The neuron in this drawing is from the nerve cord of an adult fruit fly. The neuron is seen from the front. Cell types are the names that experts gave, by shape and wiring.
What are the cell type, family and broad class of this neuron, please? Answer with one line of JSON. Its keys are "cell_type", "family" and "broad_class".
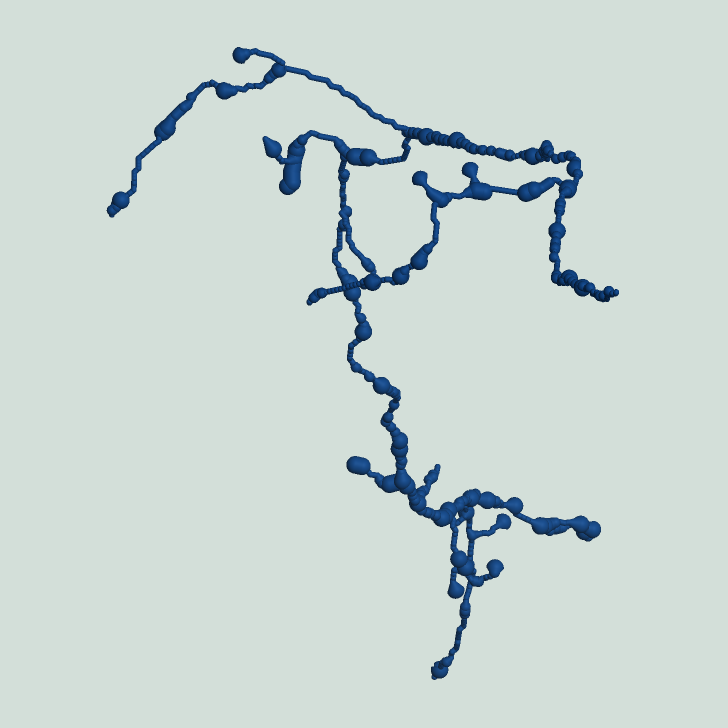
{"cell_type": "DNg72", "family": "hemilineage MX7", "broad_class": "descending neuron"}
